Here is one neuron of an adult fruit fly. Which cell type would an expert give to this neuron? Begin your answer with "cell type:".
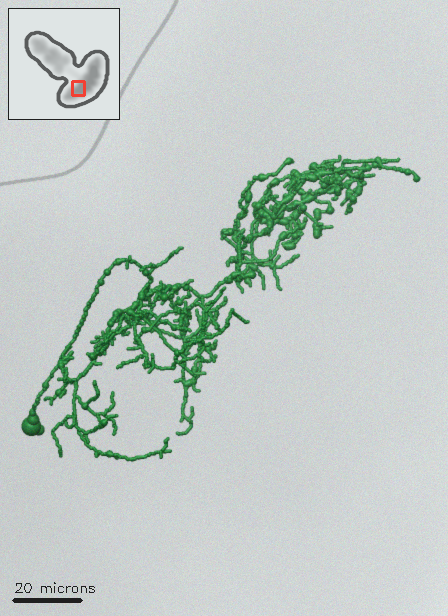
cell type: LHPV6i2_a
